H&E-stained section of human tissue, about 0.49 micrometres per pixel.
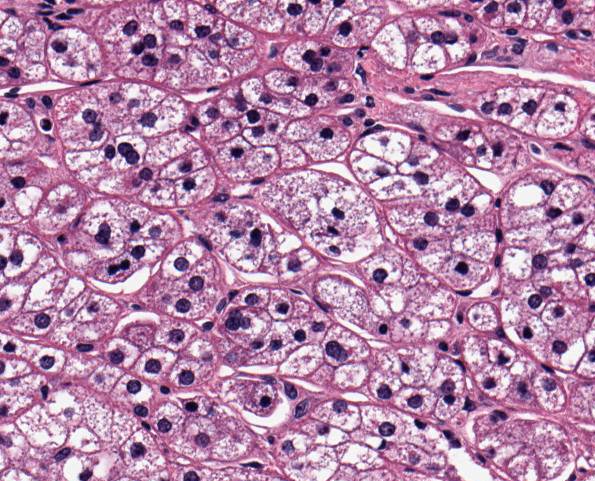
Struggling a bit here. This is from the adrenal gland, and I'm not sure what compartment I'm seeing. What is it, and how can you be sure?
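Answer: zona fasciculata. Its cells have abundant pale cytoplasm, finely vacuolated and foamy, and round dark nuclei, mostly one per cell.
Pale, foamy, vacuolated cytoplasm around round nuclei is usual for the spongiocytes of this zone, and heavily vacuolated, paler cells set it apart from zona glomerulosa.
Scattered cells hold two nuclei side by side. Between nests run delicate strands with flattened, elongated nuclei, like a fine capillary network.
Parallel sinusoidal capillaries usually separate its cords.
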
